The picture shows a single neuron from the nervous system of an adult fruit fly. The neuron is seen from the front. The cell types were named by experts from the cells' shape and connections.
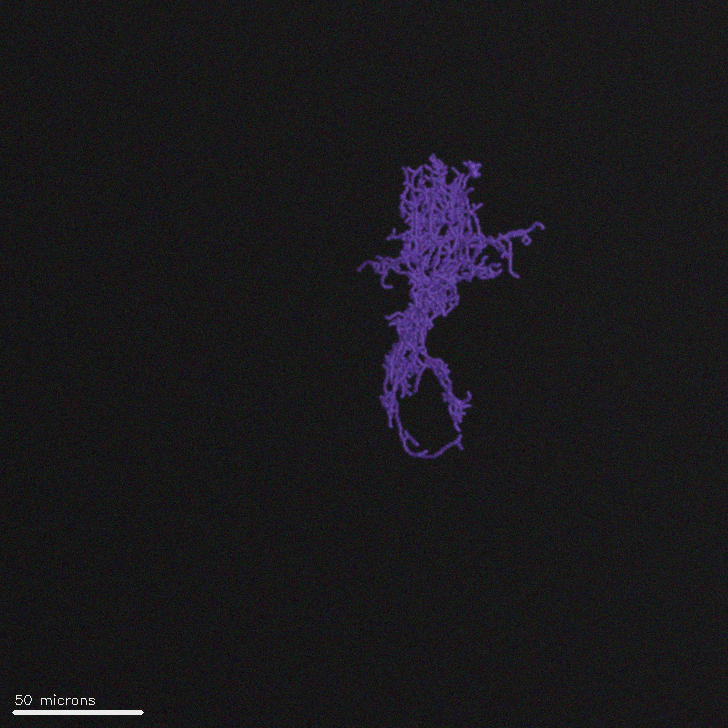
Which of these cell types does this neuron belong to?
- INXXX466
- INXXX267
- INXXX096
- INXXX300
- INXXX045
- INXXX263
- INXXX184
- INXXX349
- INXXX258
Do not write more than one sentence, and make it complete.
The neuron belongs to cell type INXXX045.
